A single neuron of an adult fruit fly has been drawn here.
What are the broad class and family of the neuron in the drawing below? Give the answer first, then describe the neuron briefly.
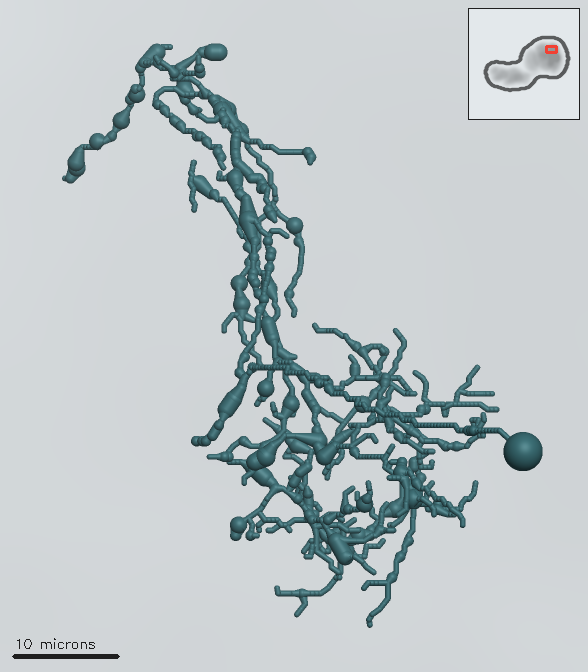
This is a central-brain intrinsic neuron. The family is hemilineage SLPp&v1_posterior. By the scale bar it is about 55 microns tall in this view. The picture shows dozens of branch ends.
